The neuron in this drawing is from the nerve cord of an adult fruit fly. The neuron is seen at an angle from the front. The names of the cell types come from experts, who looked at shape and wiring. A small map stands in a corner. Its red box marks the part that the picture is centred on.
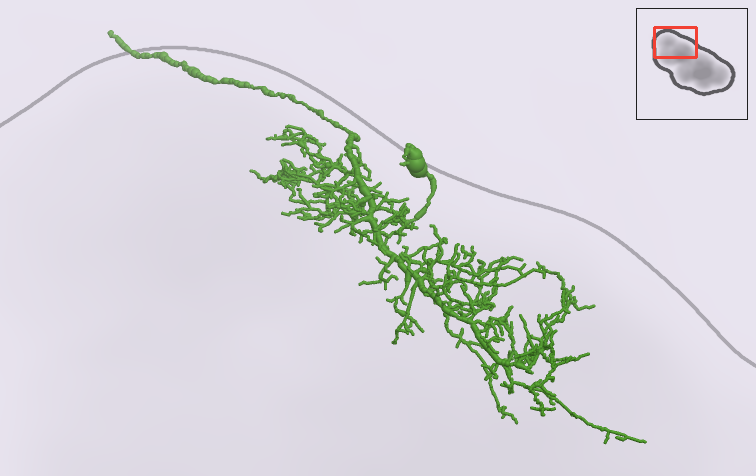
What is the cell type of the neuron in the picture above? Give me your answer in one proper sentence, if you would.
Within the cell type MNad05 sits this neuron.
